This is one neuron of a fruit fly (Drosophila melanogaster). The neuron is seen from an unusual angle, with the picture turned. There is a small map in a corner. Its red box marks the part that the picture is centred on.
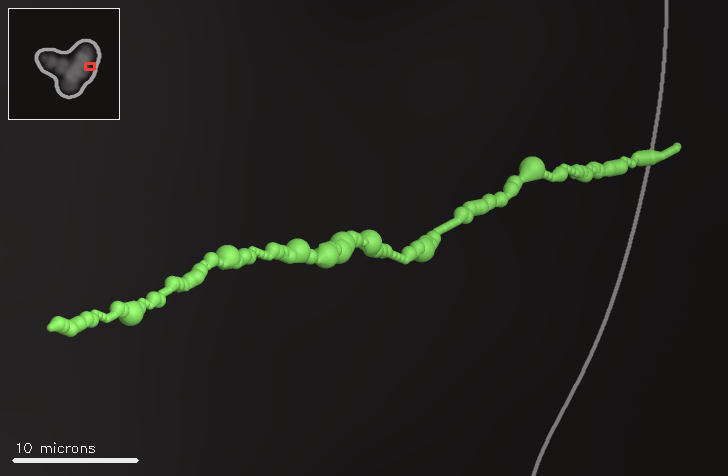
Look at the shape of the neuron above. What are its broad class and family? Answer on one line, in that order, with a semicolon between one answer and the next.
sensory neuron entering the brain; class mechanosensory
